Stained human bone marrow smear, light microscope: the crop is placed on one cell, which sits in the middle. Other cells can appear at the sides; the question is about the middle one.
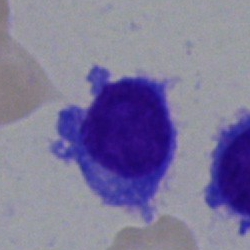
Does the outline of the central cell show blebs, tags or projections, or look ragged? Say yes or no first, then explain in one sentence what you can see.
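Yes. Irregular blue blebs of cytoplasm project from the left and upper left edge of the cell.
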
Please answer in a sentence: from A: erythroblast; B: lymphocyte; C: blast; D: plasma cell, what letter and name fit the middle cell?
Since the middle cell is a plasma cell, option D is the right one.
